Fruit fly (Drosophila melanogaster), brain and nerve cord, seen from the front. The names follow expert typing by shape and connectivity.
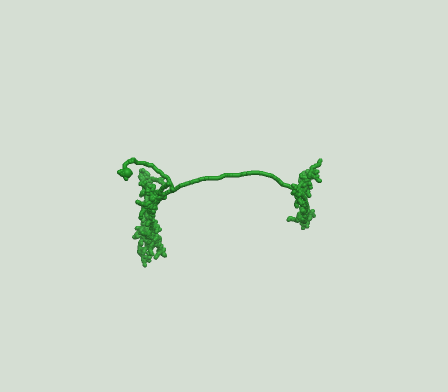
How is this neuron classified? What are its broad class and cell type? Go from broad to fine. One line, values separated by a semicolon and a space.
central-brain intrinsic neuron; PS099_a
